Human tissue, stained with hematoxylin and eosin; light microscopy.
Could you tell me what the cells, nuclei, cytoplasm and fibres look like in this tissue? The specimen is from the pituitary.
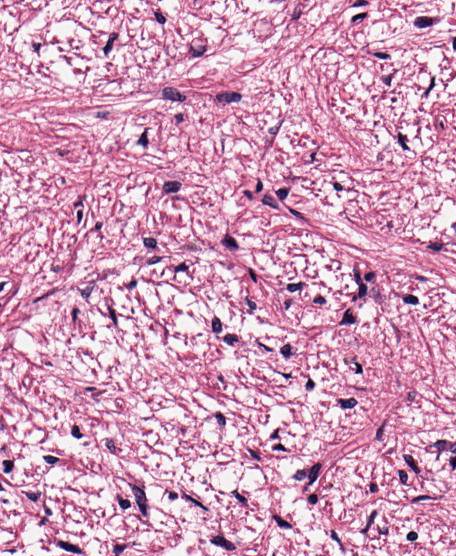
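Look first at the denser fibre bands between the lobules: they are thin and run as wavy, curving strands. Now notice how few nuclei there are; they lie sparse and widely scattered across the whole field. Each nucleus is small and darkly stained, some elongated, others angular. Around them the cytoplasm is scant, and the cell borders are indistinct, merging into the surrounding fibrils.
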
